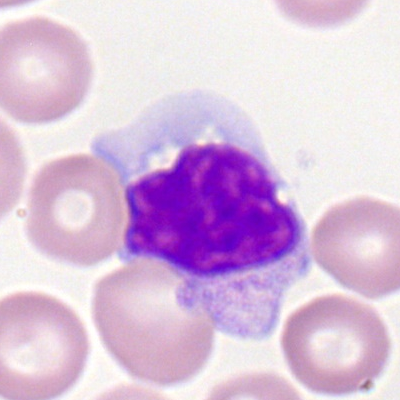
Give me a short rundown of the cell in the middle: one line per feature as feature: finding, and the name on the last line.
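Outline: irregular, I see, with a broad pale flap of cytoplasm reaching to the upper left
Nucleus: a single unlobed mass, its edge irregular and slightly indented
Chromatin: dark purple, coarsely clumped, paler patches between the clumps
Clear spaces: a few small ones, I note, along the upper edge of the nucleus
Name: monocyte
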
